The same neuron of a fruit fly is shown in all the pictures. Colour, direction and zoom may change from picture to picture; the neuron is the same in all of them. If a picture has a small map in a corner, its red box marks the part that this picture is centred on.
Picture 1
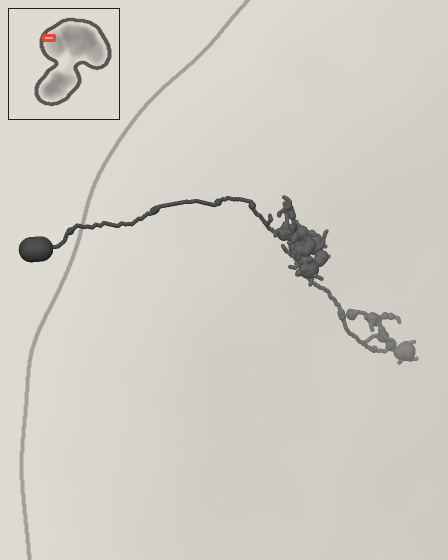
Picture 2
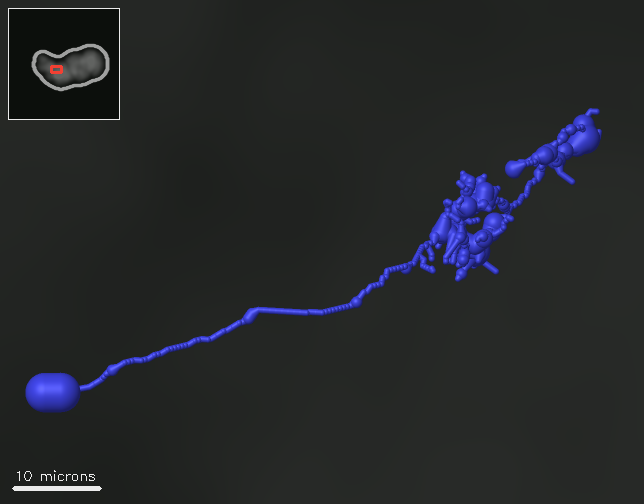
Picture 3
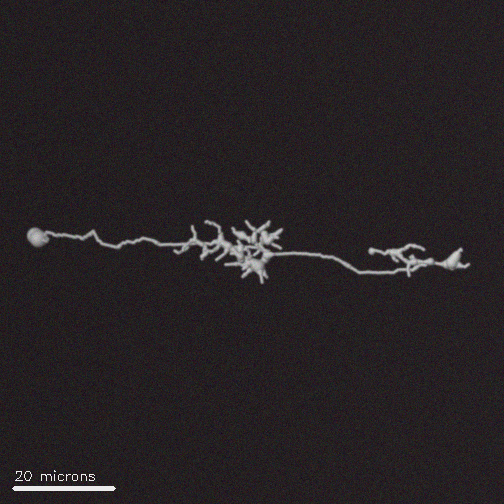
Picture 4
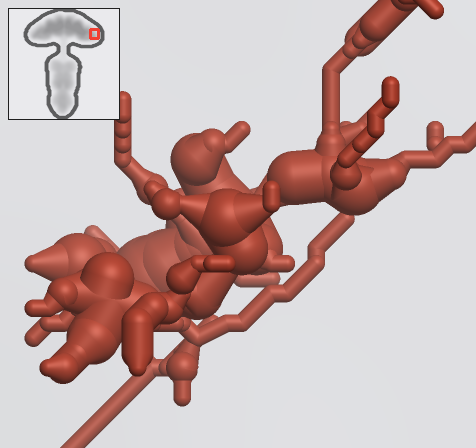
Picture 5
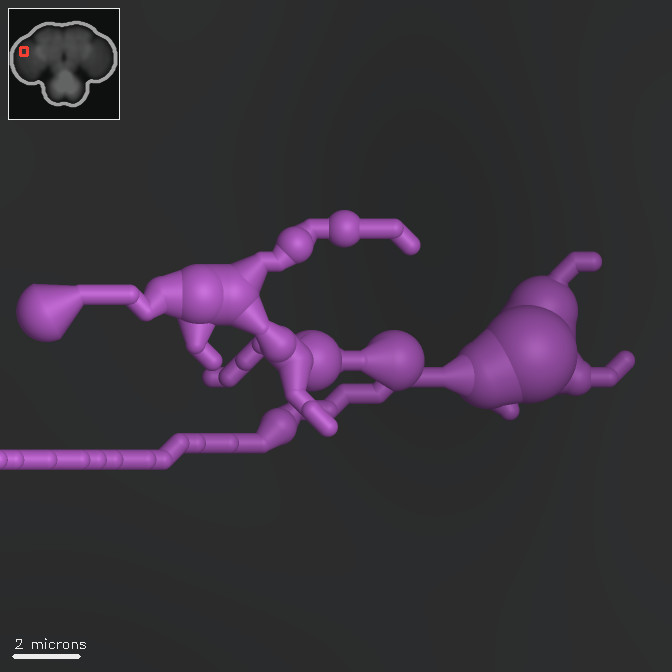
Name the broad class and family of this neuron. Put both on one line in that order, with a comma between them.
optic-lobe intrinsic neuron, Mi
